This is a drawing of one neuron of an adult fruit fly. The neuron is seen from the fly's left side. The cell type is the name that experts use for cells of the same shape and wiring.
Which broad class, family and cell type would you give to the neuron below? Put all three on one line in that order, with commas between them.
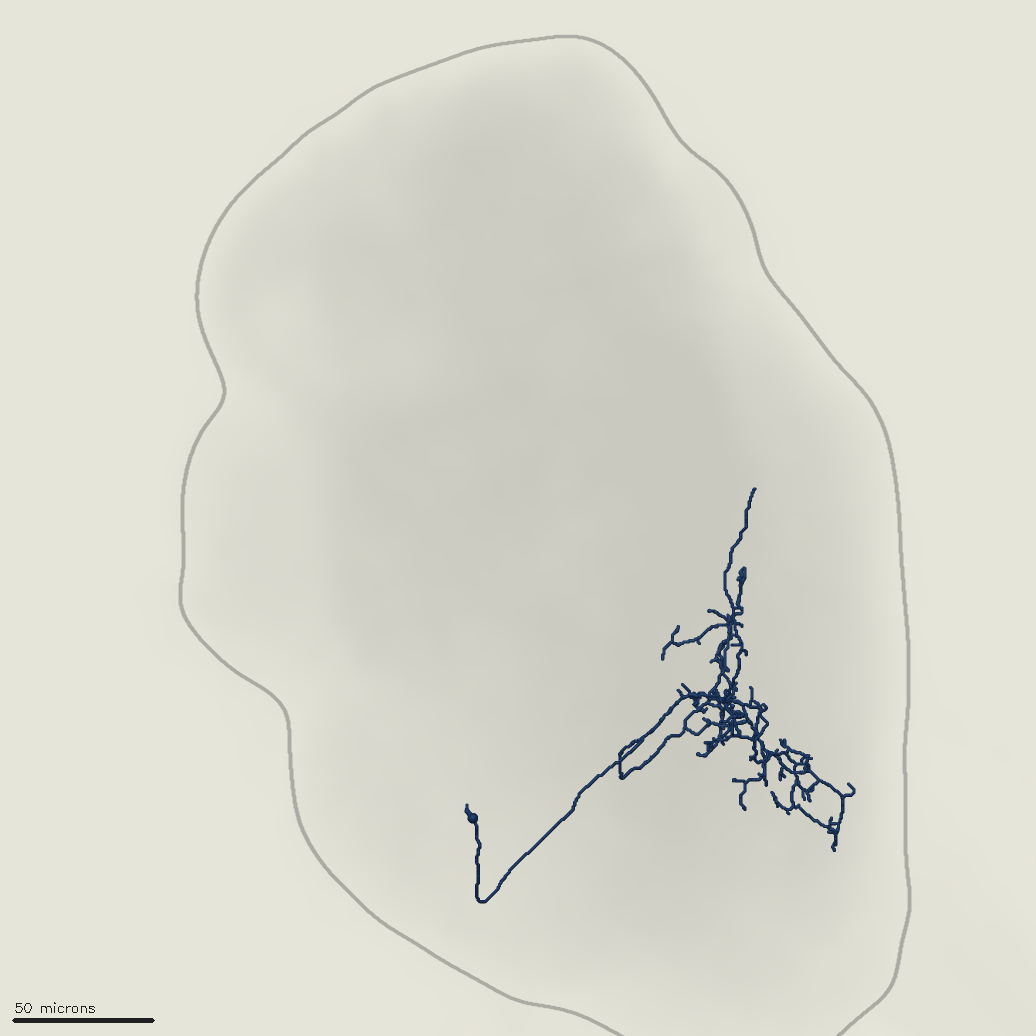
central-brain intrinsic neuron, hemilineage MX7, GNG442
